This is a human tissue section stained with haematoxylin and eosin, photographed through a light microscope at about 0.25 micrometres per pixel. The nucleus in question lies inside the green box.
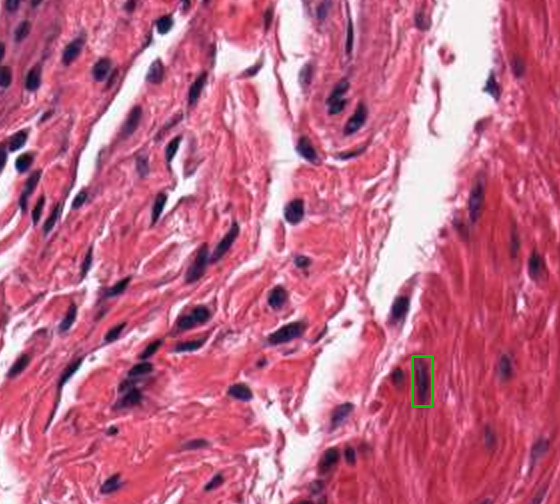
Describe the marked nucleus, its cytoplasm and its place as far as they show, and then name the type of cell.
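The nucleus is slender and elongated, its long axis running roughly up and down. The nucleus stains dark purple throughout. The cytoplasm is pink and finely streaked along the nucleus, with no clear outline separating it from its neighbours. The cell lies within a band of closely packed pink fibres that run in the same direction as its nucleus. It sits near the edge of this band, a short distance to the right of a pale open cleft. The marked nucleus belongs to a smooth muscle cell.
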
